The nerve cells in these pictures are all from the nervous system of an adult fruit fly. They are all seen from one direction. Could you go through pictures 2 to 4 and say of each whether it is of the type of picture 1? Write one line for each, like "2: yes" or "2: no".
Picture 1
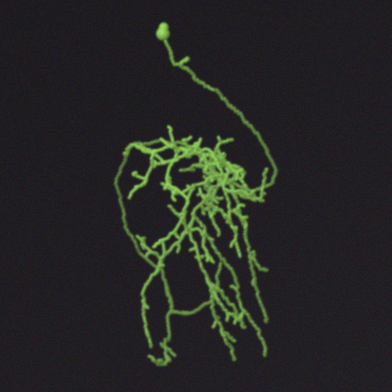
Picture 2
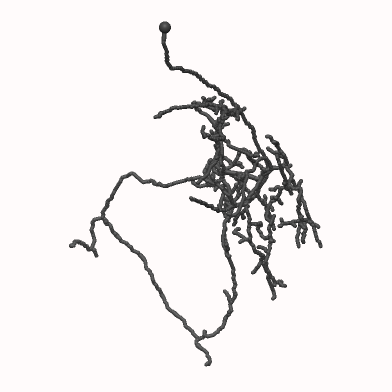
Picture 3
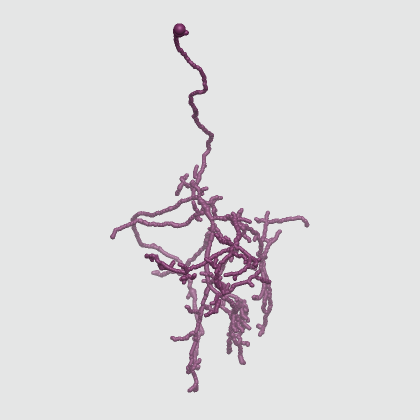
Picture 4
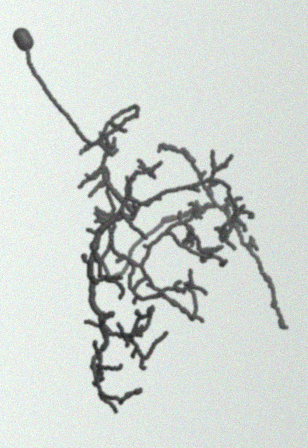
2: yes
3: yes
4: yes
